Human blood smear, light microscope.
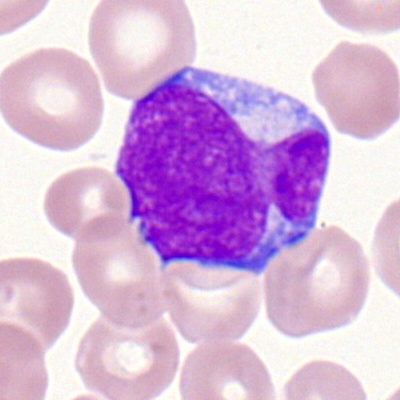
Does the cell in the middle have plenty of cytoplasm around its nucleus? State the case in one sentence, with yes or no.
No, scant cytoplasm surrounds the nucleus of this cell.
